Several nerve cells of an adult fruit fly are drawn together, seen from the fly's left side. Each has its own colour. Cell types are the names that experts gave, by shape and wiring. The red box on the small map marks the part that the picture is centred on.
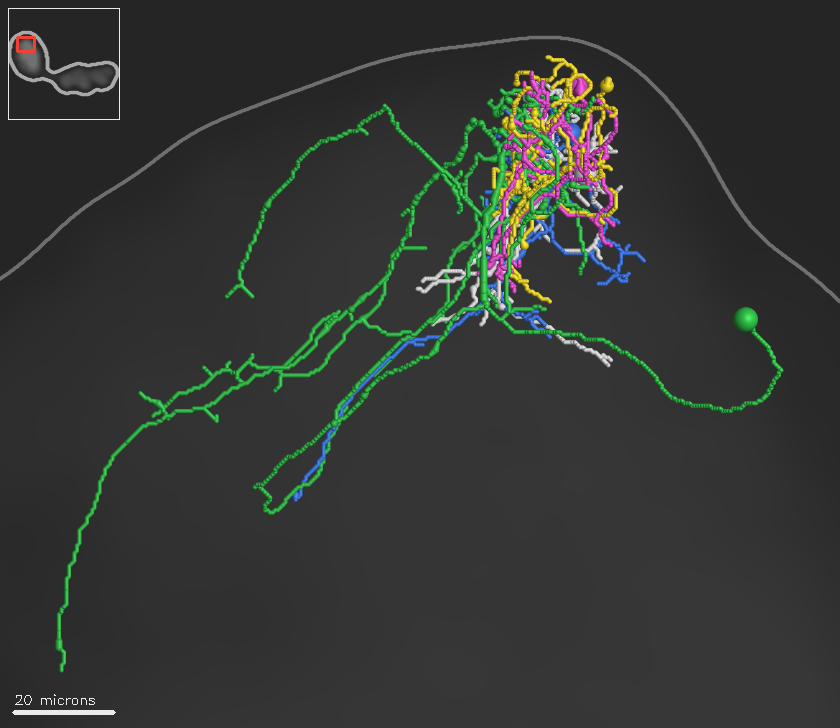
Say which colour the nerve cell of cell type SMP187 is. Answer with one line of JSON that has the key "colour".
{"colour": "green"}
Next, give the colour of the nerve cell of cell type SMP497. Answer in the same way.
{"colour": "blue"}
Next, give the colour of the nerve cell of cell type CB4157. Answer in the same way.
{"colour": "yellow"}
